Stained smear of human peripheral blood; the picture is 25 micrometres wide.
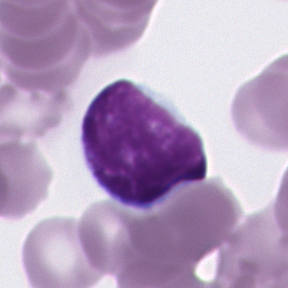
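Typical lymphocyte with very scant cytoplasm, visible only as a thin, pale bluish rim, chiefly along the upper right edge. The chromatin stains deep purple across the whole nucleus and is fairly fine in texture, showing only faint paler mottling and no coarse clumps. The nucleus measures about 12 by 9 micrometres.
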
